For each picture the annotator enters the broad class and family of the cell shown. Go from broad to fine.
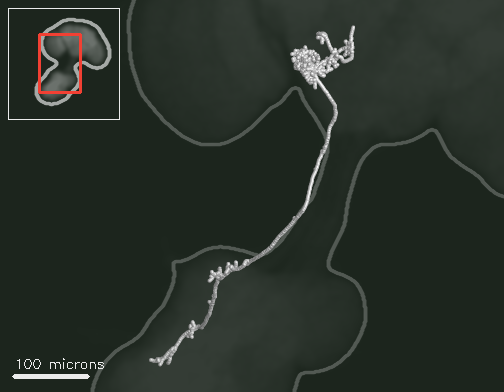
descending neuron; DNp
